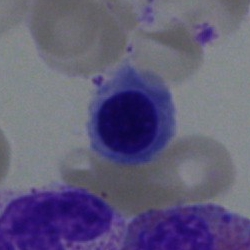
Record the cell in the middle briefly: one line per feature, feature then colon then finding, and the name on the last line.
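Chromatin: dark purple, dense all through the nucleus
Cytoplasm: blue
Granules: none in the cytoplasm
Outline: roughly round, with a slight point at the top
Name: it's an erythroblast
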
